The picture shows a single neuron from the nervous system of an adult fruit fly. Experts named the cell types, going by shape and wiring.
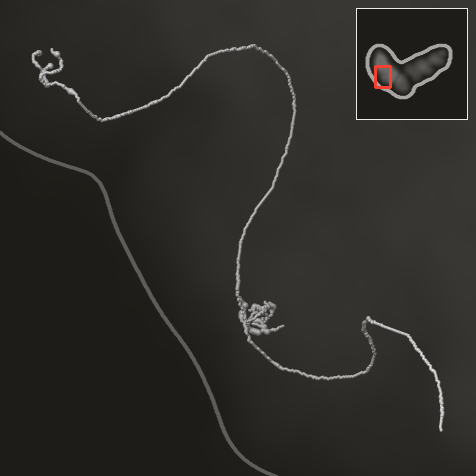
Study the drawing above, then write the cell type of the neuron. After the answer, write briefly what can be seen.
Its cell type is ORN_VC2. This is a sensory neuron entering the brain. No cell body is drawn. As drawn here it is about as wide as it is tall.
